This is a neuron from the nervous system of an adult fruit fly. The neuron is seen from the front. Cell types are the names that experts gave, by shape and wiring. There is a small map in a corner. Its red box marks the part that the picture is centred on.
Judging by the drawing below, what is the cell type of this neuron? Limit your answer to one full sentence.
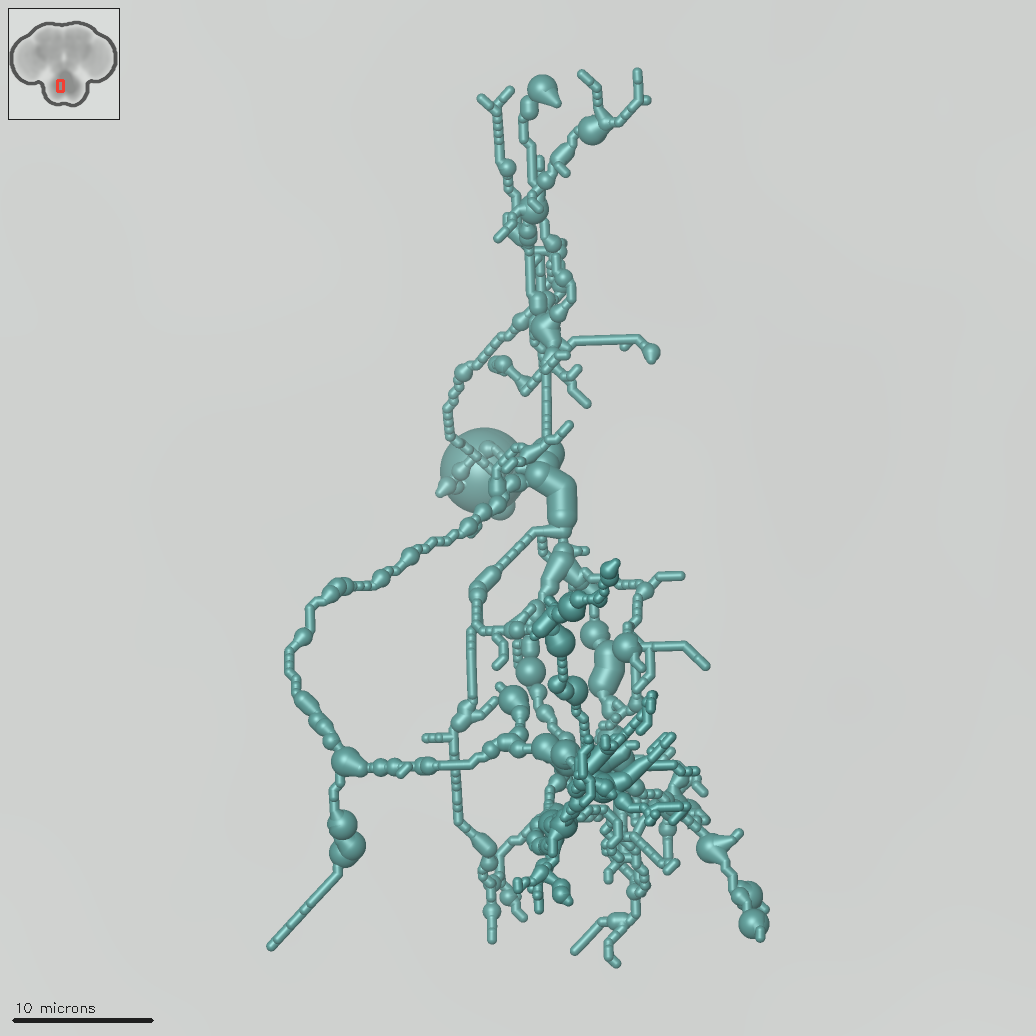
As a matter of cell type, the neuron is IN20A.22A079.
